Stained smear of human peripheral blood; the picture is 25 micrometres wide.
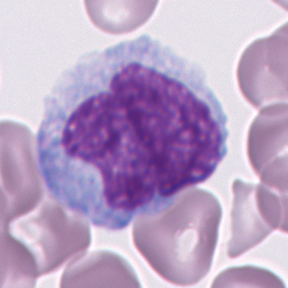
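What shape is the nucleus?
A deep notch on its lower left side; about 13 micrometres across.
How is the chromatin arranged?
Loose and lacy, not coarsely clumped.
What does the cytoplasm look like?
Pale grey-blue, with a fine dusty texture and no coarse granules.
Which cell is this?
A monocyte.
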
